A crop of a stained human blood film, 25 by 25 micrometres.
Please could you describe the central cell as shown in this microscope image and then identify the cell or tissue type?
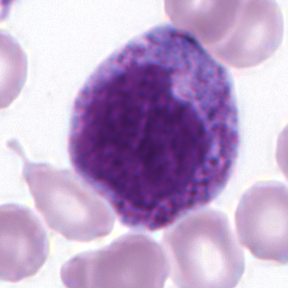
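See how the nucleus sits off-centre, toward the left of the cell. Its chromatin is dark purple and fairly finely textured, not in coarse clumps. The cytoplasm rim is widest on the upper right side of the nucleus, and a pale clear zone lies beside the nucleus there. The whole cell is about 18 by 15 micrometres. That's a promyelocyte.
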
